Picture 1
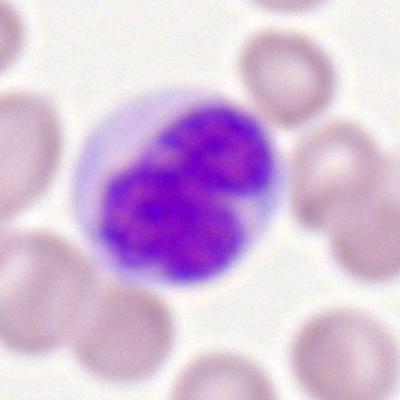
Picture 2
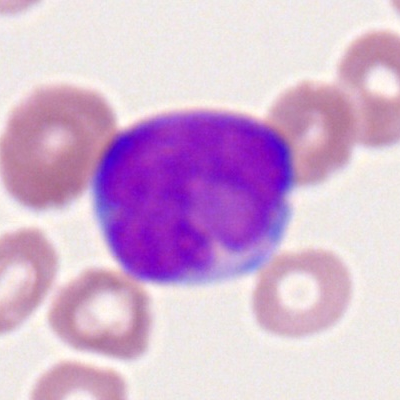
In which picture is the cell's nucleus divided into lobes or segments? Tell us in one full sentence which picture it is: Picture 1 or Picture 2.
It is in Picture 1 that the cell's nucleus is lobed.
